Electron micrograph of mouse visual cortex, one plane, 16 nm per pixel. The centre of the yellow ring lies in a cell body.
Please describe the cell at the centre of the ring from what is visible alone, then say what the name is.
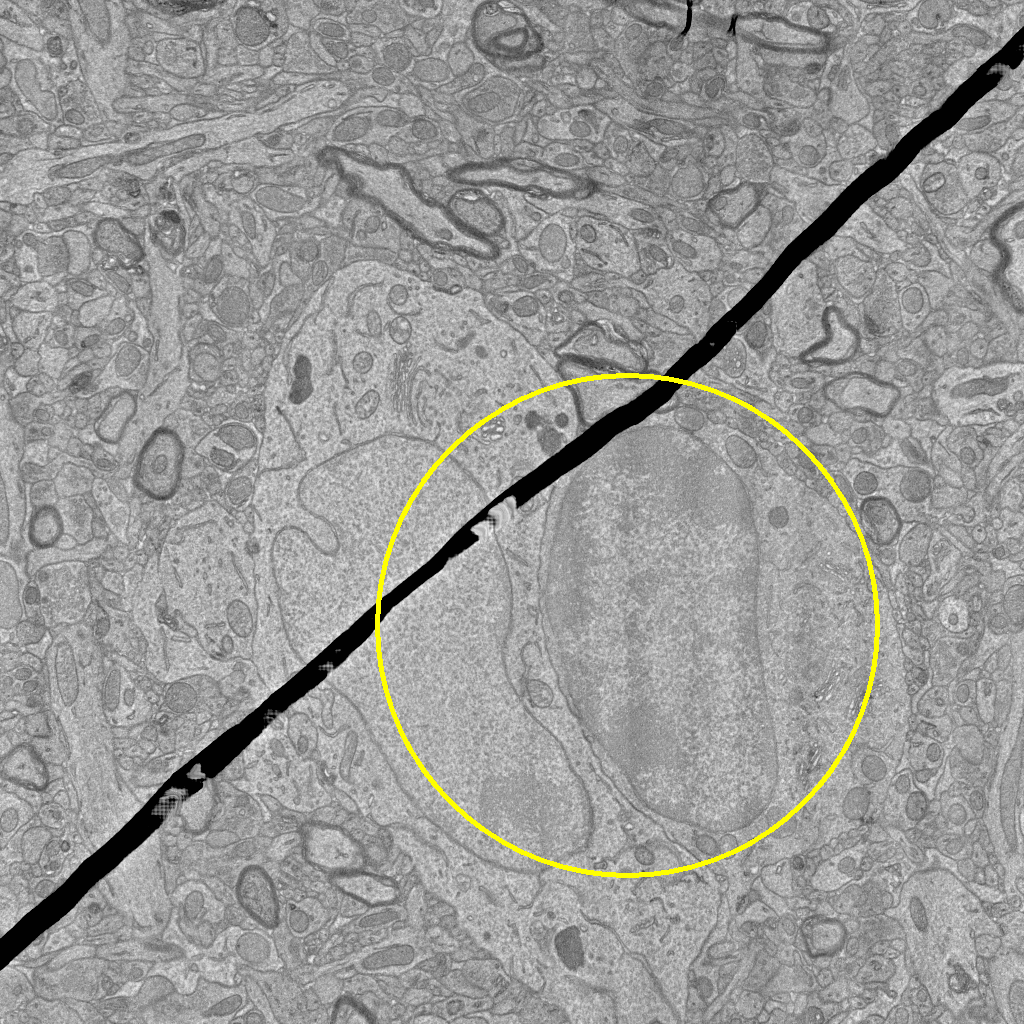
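Elongated oval nucleus, long axis roughly top to bottom. Outline smooth; no deep infoldings. Nucleolus: none distinct. Right of the nucleus: a few rounded mitochondria in the cytoplasm. This one: oligodendrocyte.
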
